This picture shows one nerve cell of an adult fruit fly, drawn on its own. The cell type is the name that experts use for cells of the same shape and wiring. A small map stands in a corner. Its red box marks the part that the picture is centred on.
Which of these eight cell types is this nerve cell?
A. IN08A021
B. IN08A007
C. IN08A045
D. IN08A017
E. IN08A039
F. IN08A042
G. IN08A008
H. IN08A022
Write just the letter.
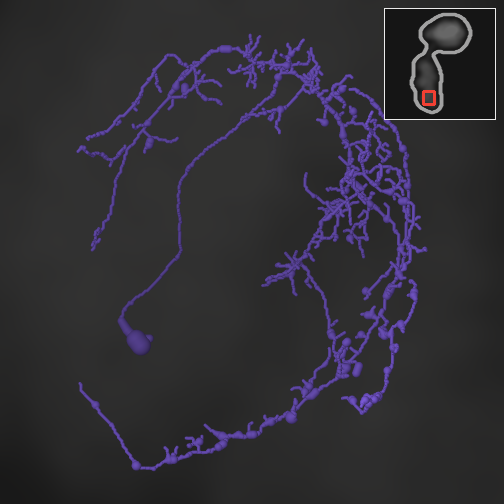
H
